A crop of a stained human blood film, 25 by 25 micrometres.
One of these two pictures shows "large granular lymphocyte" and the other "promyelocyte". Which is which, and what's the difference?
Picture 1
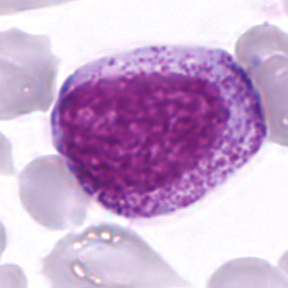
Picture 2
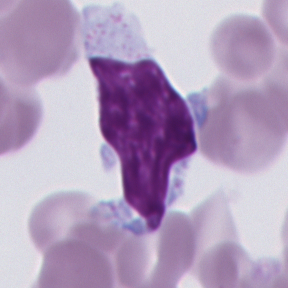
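Answer: picture 1 is the promyelocyte, picture 2 the large granular lymphocyte. Both cells carry granules, but not alike. In picture 1 the cytoplasm holds many dark purple granules and is pale lavender between them; in picture 2 fine reddish-purple granules are scattered through the cytoplasm.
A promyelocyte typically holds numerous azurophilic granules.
The outline in picture 1 is smooth and oval, whereas in picture 2 it is irregular and elongated from top to bottom. In picture 2 the nucleus fills most of the cell, its chromatin stains dense deep purple, and no nucleoli are visible.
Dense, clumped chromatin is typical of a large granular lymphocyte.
No vacuoles are seen in its cytoplasm. In picture 1 a red cell presses against the upper right edge of the cell.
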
